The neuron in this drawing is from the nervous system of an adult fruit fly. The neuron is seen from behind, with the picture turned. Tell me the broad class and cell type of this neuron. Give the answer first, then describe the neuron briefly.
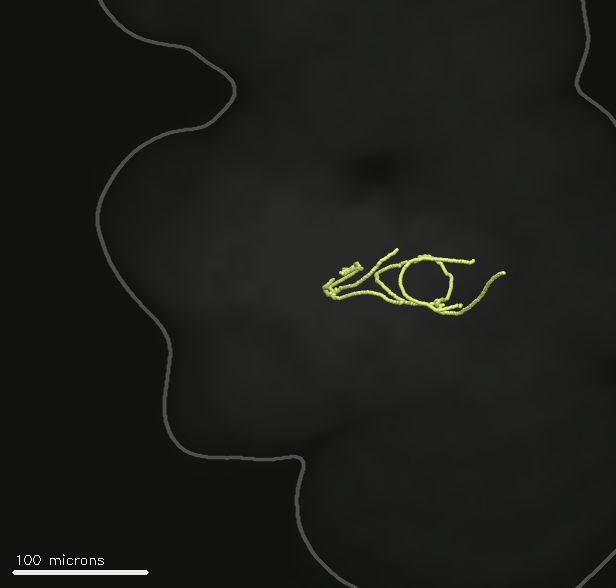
It is a sensory neuron entering the nerve cord. It is of cell type SNxx16. No cell body is drawn. By the scale bar it is about 140 microns wide in this view.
